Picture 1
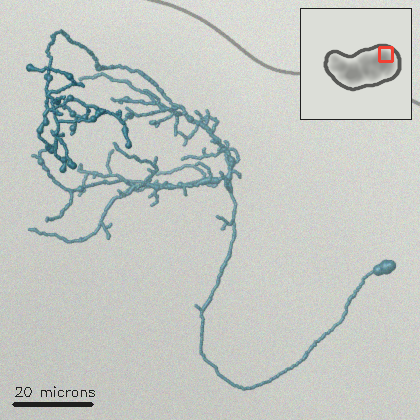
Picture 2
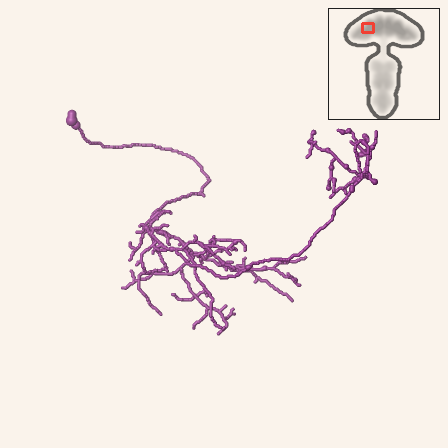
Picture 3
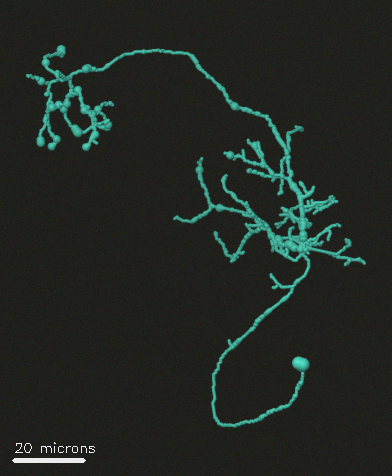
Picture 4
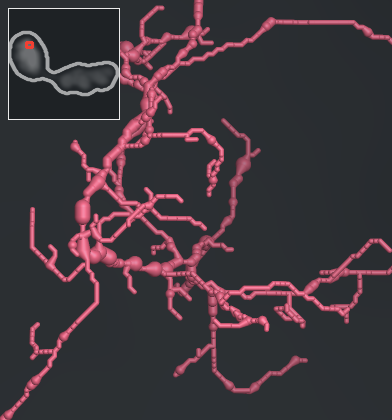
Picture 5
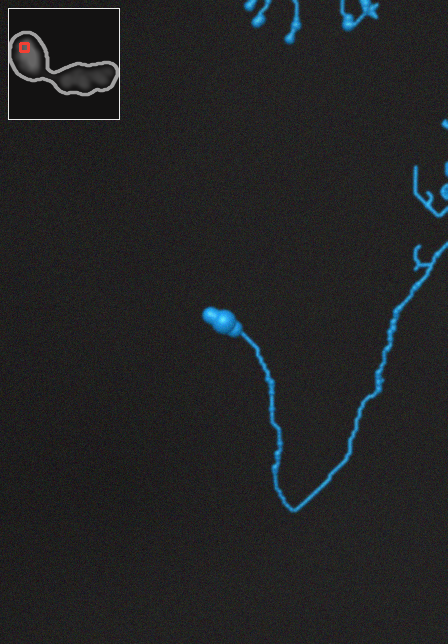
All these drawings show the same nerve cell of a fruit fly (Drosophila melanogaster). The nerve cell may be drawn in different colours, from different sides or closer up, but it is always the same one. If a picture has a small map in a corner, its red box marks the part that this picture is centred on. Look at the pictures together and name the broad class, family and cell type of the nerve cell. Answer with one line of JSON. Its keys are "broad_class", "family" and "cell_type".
{"broad_class": "central-brain intrinsic neuron", "family": "hemilineage VPNl&d1_dorsal", "cell_type": "CB2089"}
